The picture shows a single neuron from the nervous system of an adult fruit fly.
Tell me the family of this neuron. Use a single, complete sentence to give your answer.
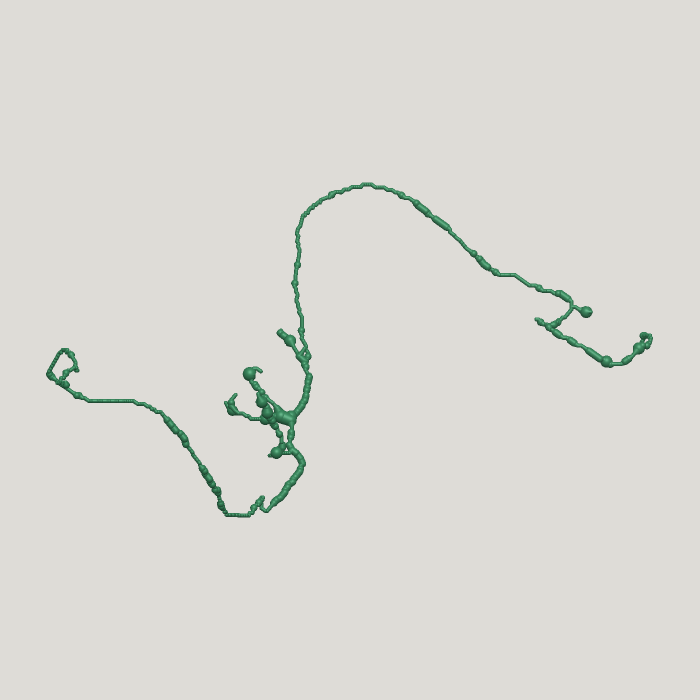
Within family class olfactory is found this neuron.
